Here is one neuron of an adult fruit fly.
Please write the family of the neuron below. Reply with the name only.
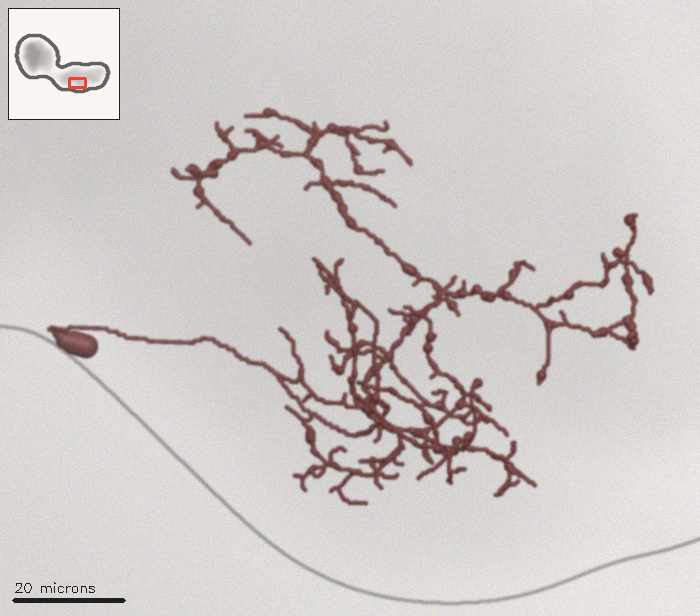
hemilineage 13B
